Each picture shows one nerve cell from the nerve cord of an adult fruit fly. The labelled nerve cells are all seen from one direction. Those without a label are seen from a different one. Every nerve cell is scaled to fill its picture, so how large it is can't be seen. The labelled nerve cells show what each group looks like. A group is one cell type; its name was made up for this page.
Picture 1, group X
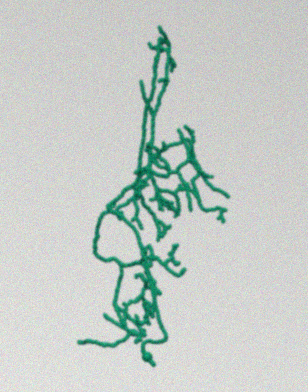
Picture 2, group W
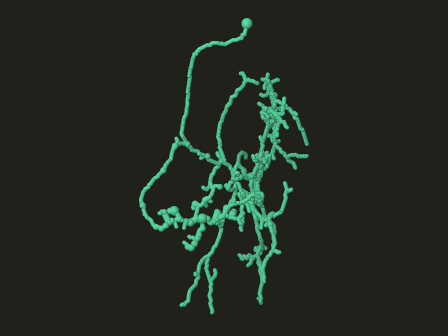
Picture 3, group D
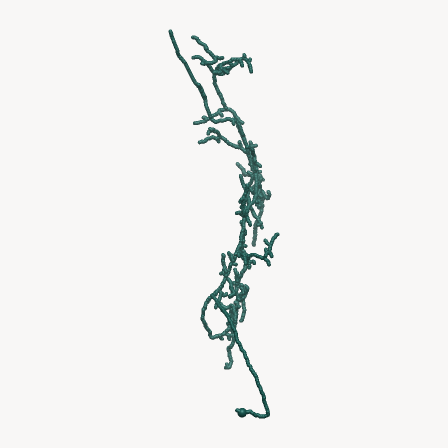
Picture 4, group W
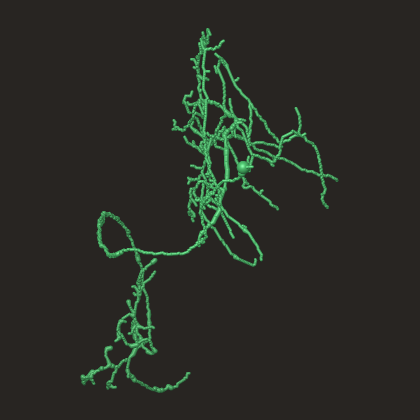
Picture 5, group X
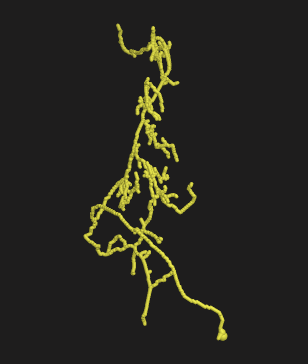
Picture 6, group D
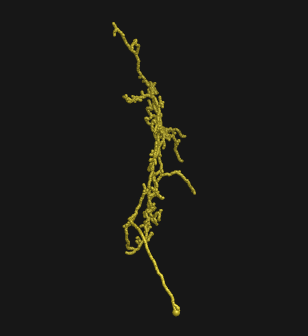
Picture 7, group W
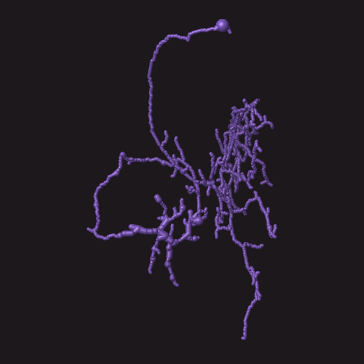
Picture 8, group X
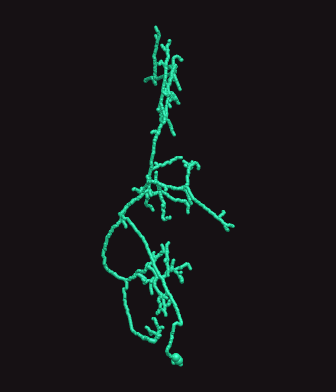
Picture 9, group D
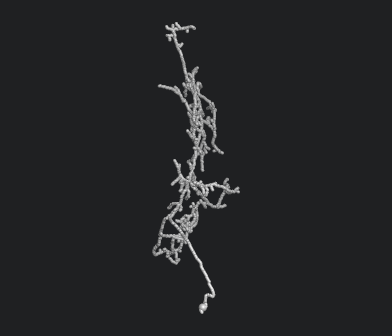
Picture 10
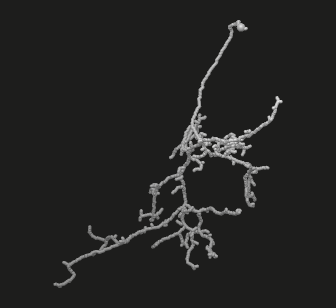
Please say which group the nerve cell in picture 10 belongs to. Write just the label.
group D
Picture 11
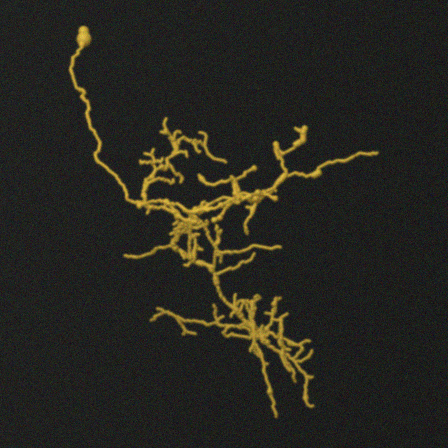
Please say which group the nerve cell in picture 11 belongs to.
group W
